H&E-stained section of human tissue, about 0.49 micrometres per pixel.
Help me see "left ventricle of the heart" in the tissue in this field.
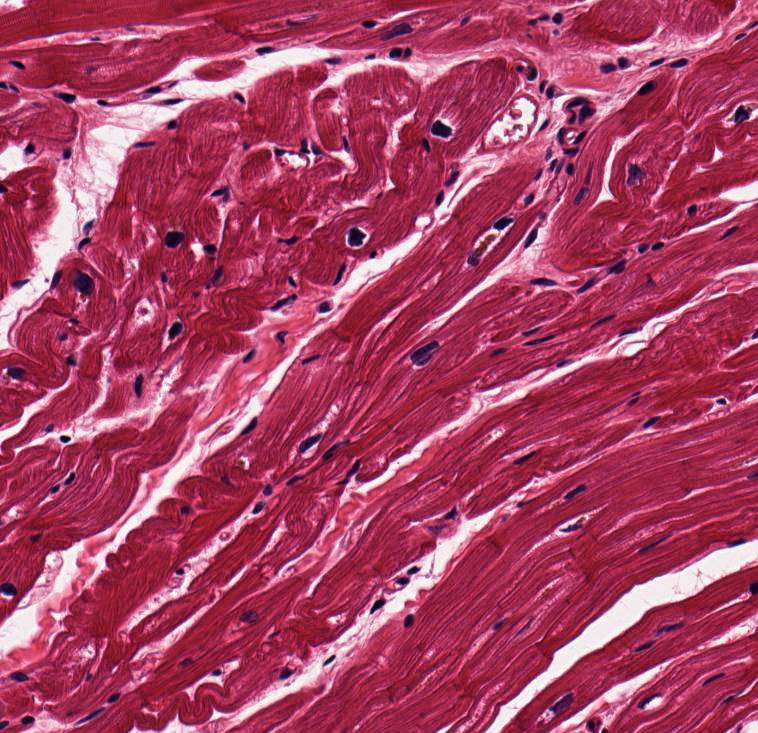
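This field is from the left ventricle of the heart. Its muscle fibres branch and join neighbouring fibres instead of running as separate parallel cylinders.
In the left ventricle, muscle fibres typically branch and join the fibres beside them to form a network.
The branching seen here agrees with that network. Oval nuclei sit centrally within the fibres. Between the fibres lies scant pale pink connective tissue with small dark elongated nuclei. Near the top centre, small capillaries holding red blood cells lie between fibres, and no fat cells are present.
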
